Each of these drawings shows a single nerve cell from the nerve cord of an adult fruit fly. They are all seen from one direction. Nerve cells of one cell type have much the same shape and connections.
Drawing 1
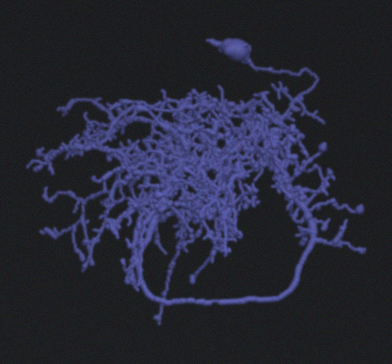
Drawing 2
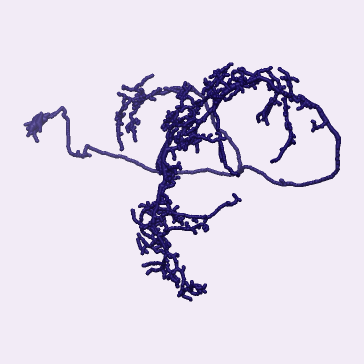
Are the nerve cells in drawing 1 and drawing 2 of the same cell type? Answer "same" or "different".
different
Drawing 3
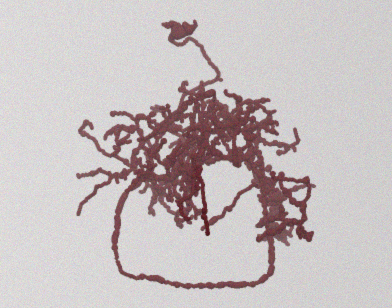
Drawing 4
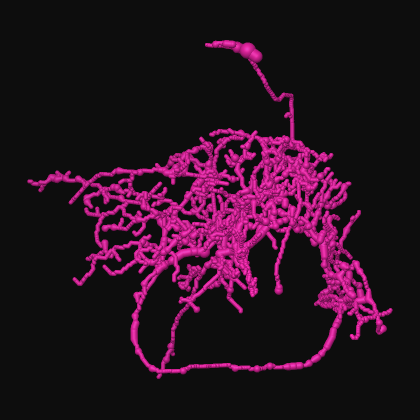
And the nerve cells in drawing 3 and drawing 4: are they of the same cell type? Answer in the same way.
same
